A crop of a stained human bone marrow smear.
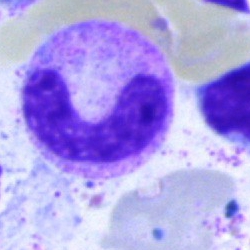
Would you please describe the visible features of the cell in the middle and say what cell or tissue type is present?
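Outline round and smooth. Nucleus bent into a U, opening facing upward. Chromatin clumped, paler patches between darker areas. Band neutrophil.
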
